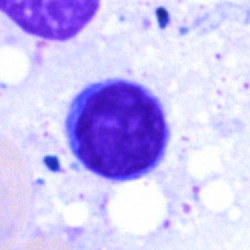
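Lymphocyte with a round, smooth outline. Almost the whole cell is filled by the nucleus, whose chromatin is dark purple and densely stained. A thin blue rim of cytoplasm surrounds it, widest on the left side.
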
